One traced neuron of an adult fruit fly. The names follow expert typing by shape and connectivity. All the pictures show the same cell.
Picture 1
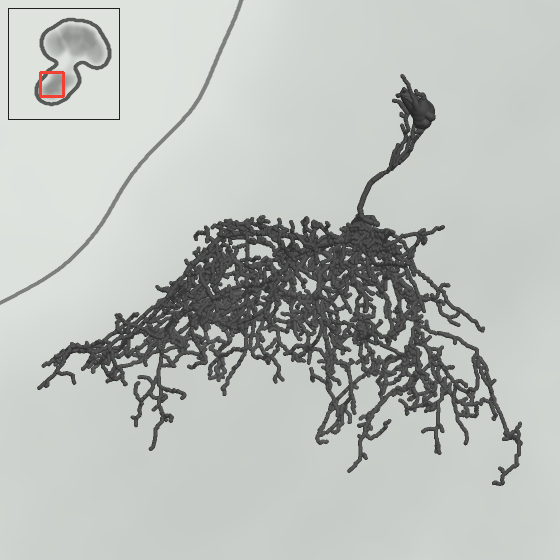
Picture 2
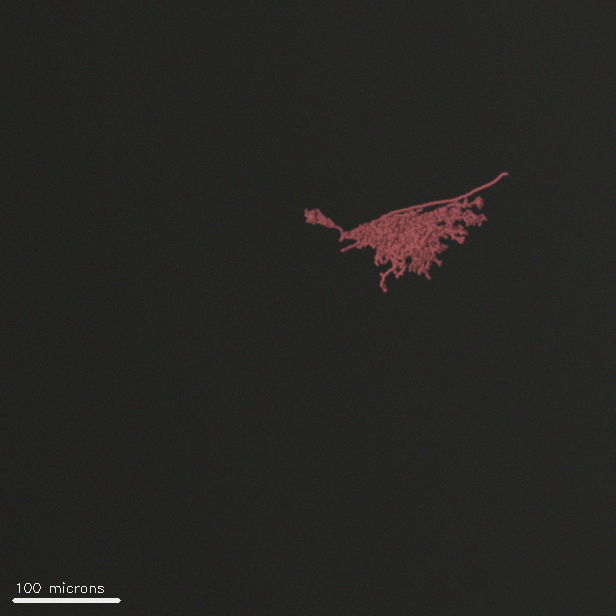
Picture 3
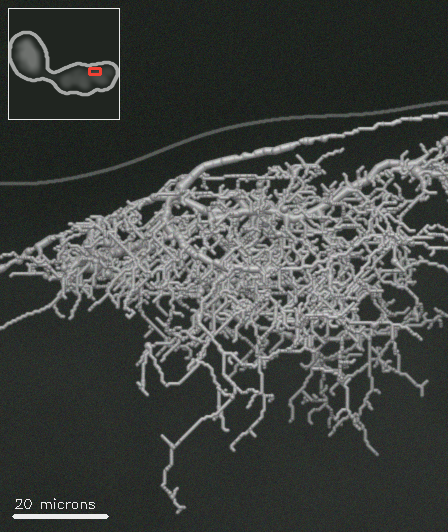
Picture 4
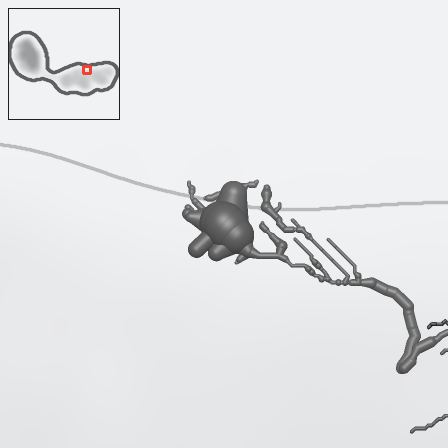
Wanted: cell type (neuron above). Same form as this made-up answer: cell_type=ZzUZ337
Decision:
cell_type=MNad63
